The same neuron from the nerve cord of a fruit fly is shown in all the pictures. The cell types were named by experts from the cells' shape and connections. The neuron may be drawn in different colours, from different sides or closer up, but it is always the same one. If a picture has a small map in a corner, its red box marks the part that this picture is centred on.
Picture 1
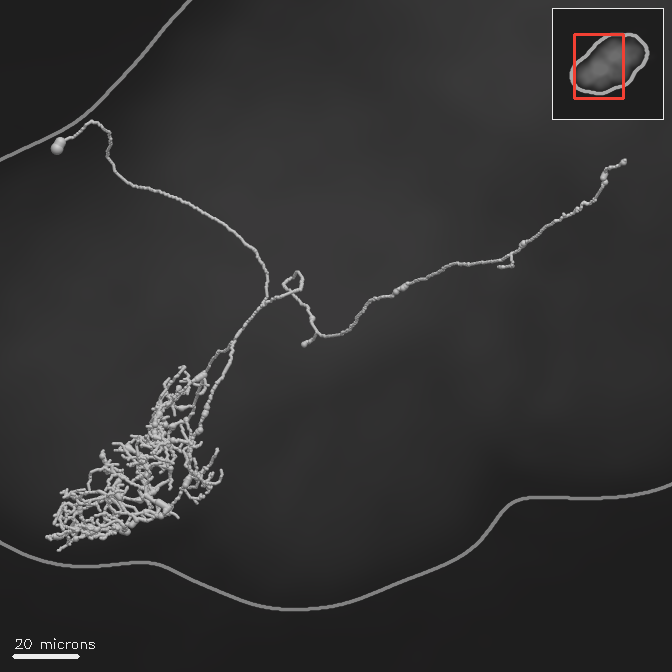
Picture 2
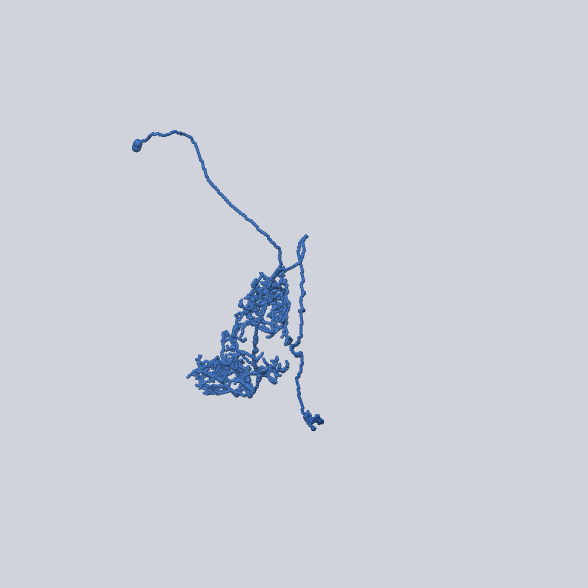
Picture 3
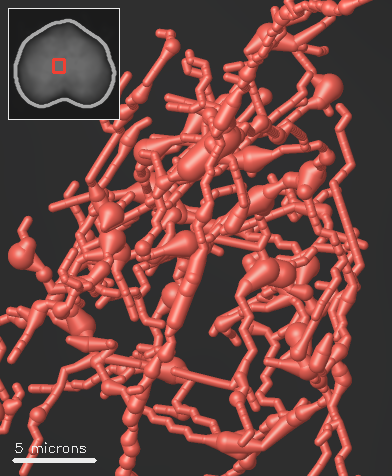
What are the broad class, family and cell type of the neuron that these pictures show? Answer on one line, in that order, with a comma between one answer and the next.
nerve-cord intrinsic neuron, hemilineage 23B, IN23B046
